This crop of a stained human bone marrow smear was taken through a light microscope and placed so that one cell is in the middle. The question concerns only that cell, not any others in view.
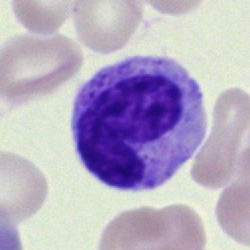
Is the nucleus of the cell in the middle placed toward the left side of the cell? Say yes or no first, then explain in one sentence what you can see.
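Yes. The nucleus fills most of the cell and lies toward its left side.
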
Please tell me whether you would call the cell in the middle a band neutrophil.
yes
